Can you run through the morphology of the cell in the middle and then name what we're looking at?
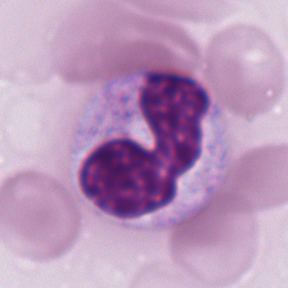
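The cell has a round outline with a smooth edge. Its nucleus consists of two broad parts joined by a thick band of nuclear material, and no nucleoli are visible in it. Fine, dust-like violet granules are scattered throughout the cytoplasm. Name: segmented neutrophil.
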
